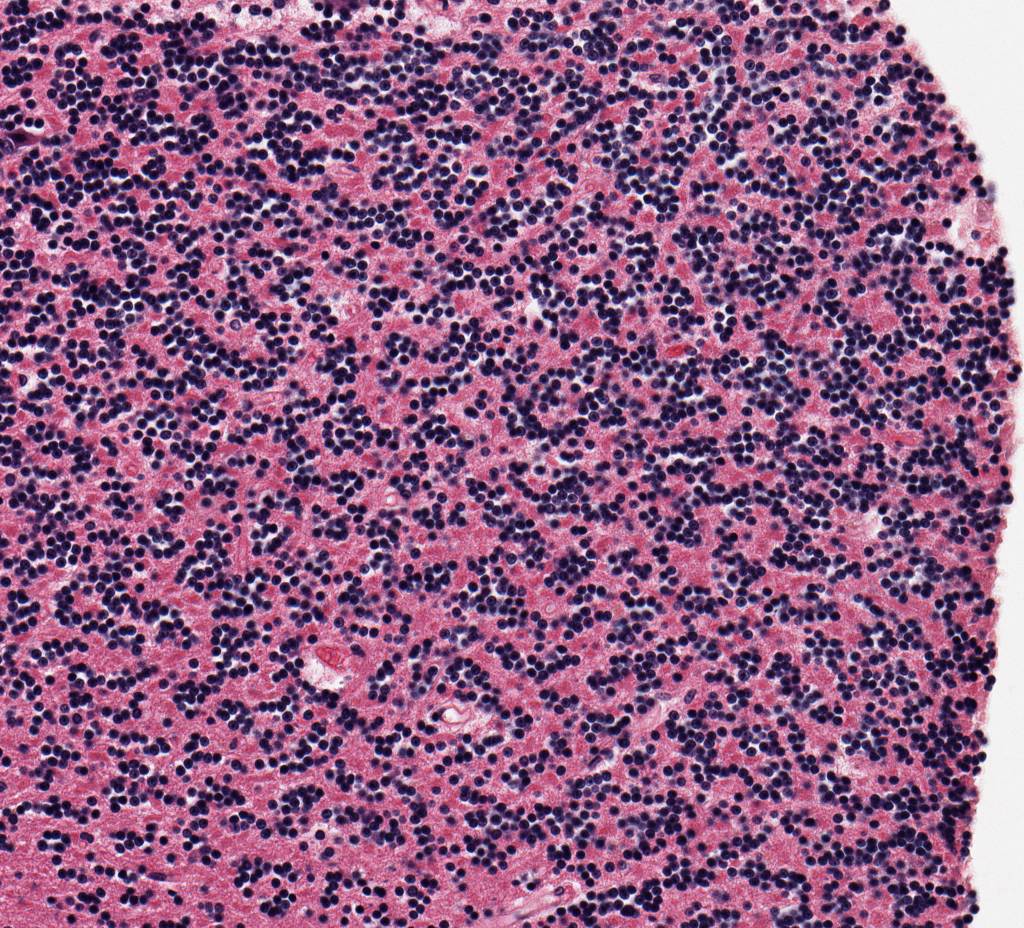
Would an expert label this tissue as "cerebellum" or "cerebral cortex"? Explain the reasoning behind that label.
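This is cerebellum. Check one: small, round, uniform, deeply basophilic nuclei are densely packed across the whole field in irregular clusters and cords. Check two: almost no cytoplasm is visible around them.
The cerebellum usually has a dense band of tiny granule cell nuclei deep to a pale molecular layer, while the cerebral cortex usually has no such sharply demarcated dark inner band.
Check three: this crowded mass of tiny dark nuclei agrees with that granule cell band.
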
